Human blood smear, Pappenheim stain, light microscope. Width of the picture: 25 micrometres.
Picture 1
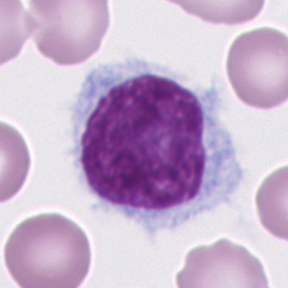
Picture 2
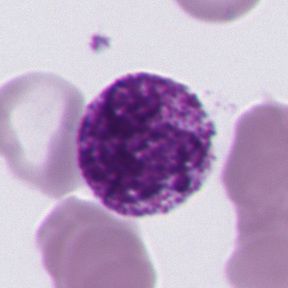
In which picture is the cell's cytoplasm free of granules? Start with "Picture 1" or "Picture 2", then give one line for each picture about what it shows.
Picture 1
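In picture 1: No distinct granules are seen in the cytoplasm.
In picture 2: The cell is crowded with coarse dark purple granules.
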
